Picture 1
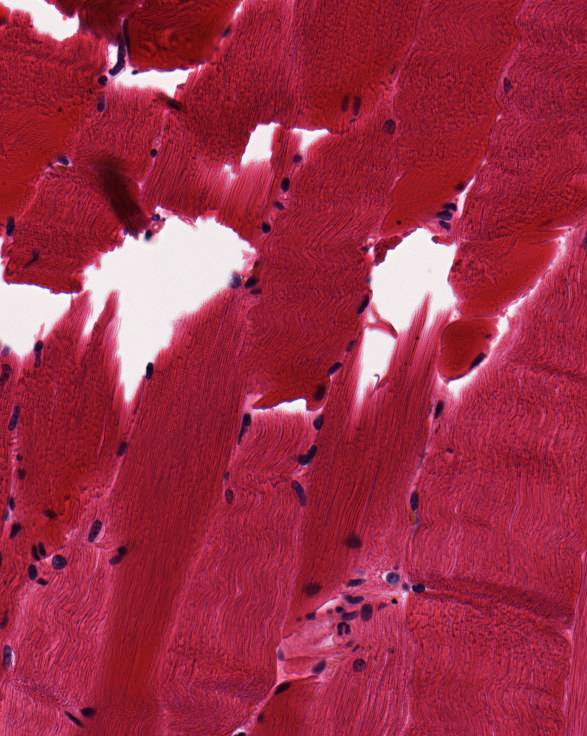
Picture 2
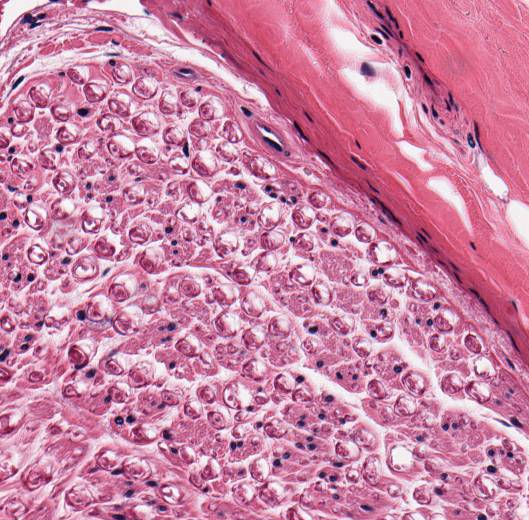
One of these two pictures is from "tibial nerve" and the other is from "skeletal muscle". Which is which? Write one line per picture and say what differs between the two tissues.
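Picture 1 shows tissue from the skeletal muscle. The field is filled with long, parallel muscle fibres cut lengthwise.
Picture 2 shows tissue from the tibial nerve. The nerve fibres are cut transversely throughout the bundle, appearing as round profiles.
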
